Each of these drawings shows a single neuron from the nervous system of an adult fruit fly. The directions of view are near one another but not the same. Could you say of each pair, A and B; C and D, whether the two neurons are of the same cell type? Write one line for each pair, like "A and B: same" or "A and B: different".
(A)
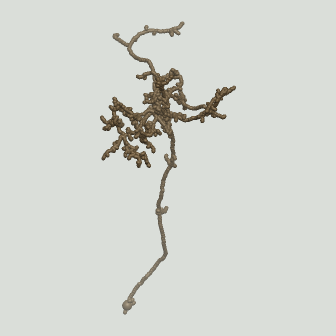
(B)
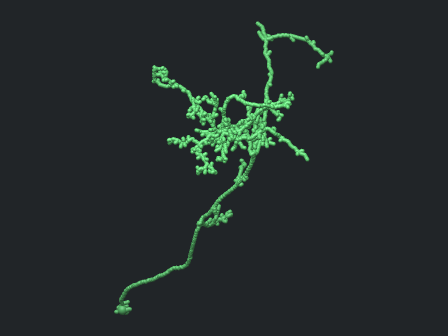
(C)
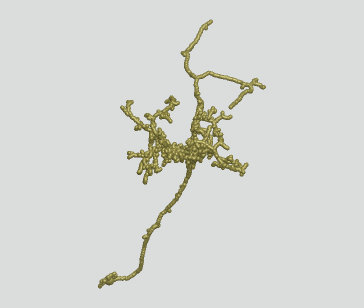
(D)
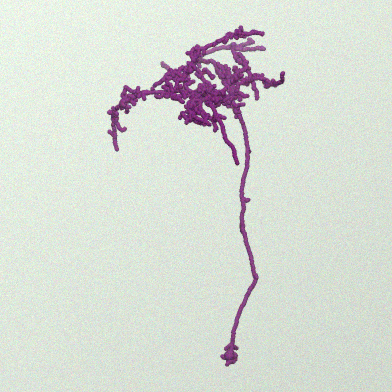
A and B: same
C and D: different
